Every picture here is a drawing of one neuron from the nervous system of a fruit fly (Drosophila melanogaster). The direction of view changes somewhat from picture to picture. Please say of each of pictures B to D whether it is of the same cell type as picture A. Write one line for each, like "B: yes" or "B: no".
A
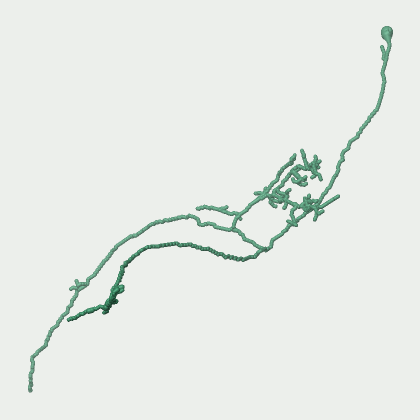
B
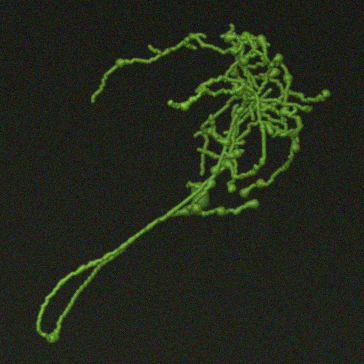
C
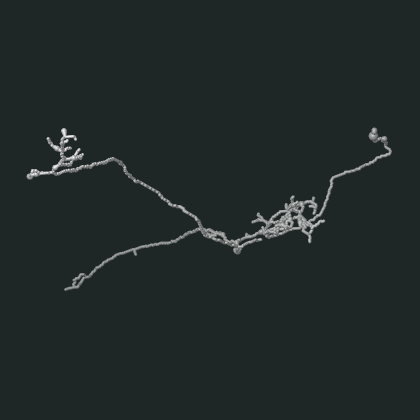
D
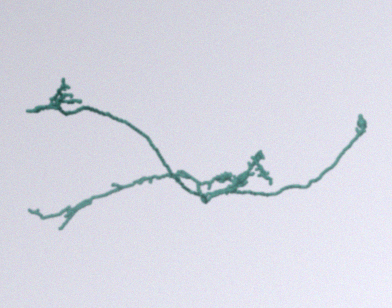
B: no
C: yes
D: yes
